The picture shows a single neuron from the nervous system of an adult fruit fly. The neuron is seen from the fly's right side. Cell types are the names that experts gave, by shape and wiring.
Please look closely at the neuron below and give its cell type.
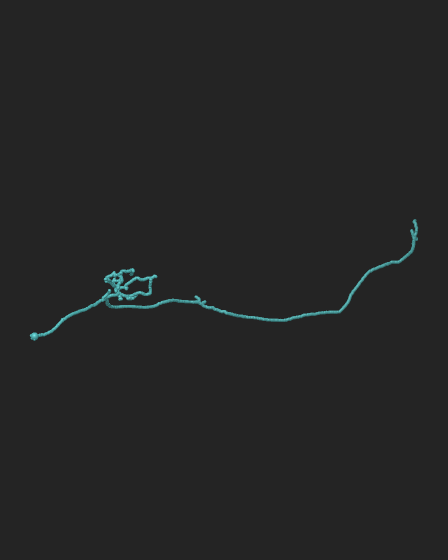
AN07B072_b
